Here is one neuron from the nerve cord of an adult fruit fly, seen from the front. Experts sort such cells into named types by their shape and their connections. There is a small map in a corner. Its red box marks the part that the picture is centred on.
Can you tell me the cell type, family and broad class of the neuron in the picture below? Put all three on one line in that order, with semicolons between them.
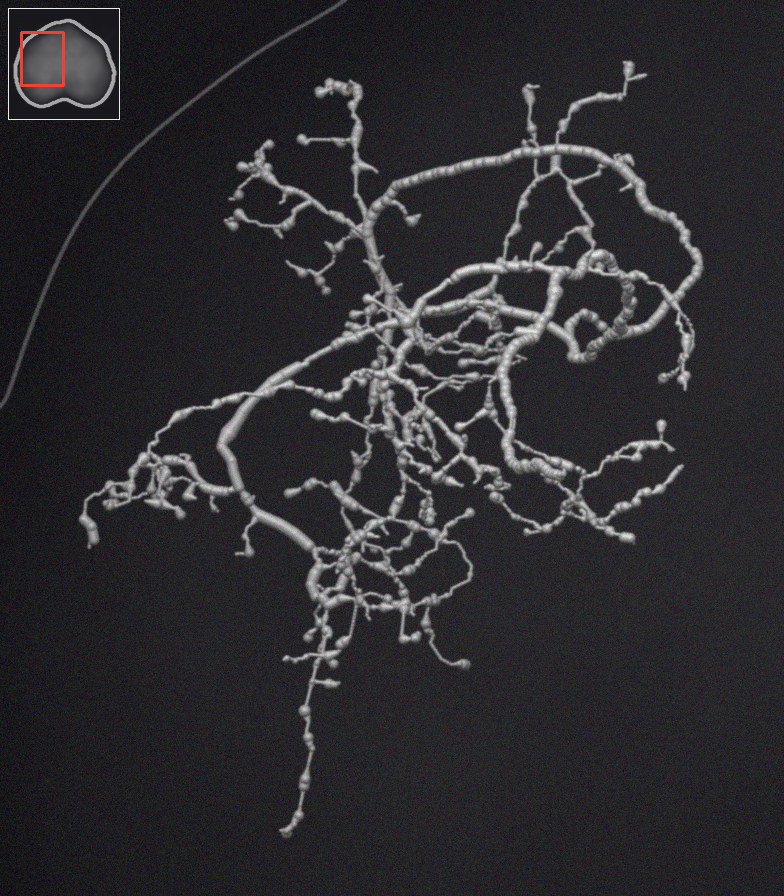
DNg88; hemilineage LB12; descending neuron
